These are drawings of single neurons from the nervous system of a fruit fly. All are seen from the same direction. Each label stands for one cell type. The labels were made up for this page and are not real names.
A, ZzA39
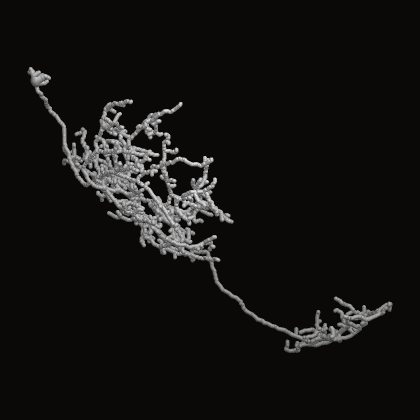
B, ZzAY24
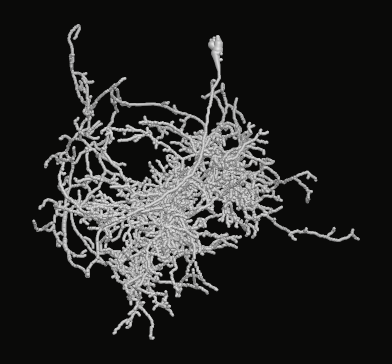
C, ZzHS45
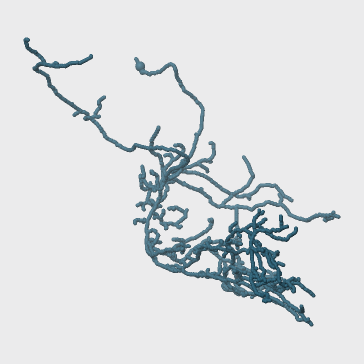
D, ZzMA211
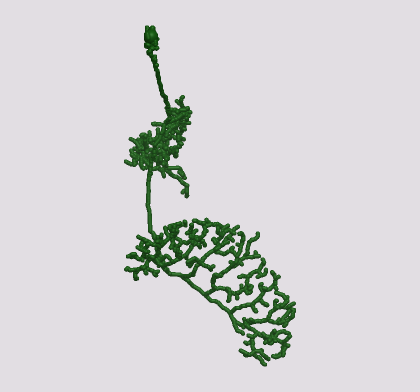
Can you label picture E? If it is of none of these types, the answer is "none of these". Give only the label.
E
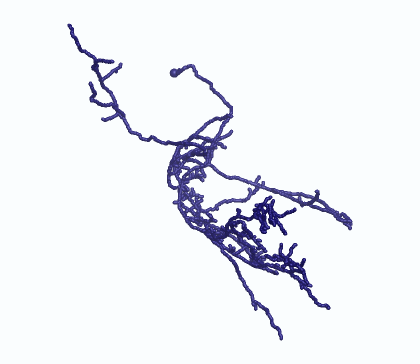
ZzHS45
